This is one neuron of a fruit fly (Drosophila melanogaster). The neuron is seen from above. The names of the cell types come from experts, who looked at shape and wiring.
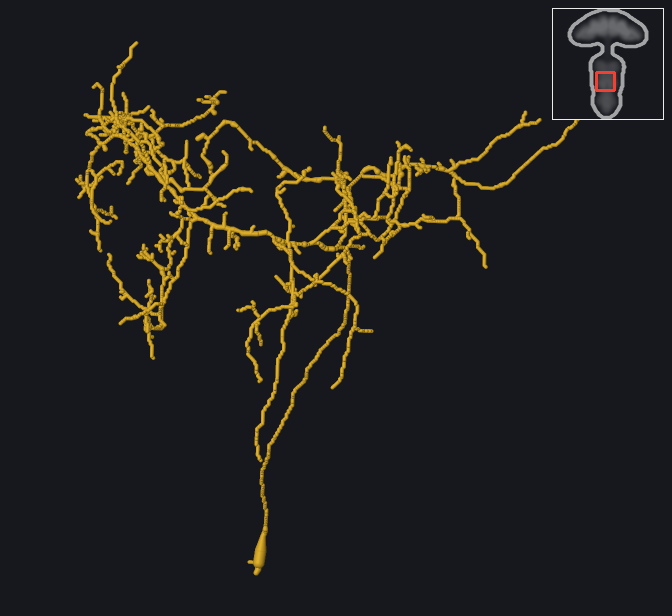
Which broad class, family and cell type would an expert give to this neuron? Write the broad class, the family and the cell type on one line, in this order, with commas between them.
nerve-cord intrinsic neuron, hemilineage 12A, IN12A044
